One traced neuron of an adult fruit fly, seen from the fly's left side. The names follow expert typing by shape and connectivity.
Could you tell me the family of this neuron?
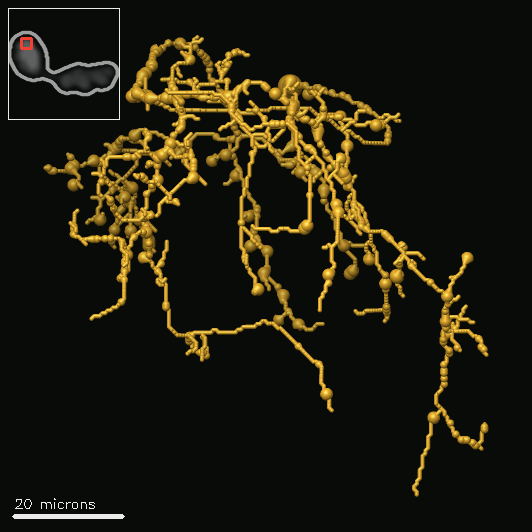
hemilineage SLPpm3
